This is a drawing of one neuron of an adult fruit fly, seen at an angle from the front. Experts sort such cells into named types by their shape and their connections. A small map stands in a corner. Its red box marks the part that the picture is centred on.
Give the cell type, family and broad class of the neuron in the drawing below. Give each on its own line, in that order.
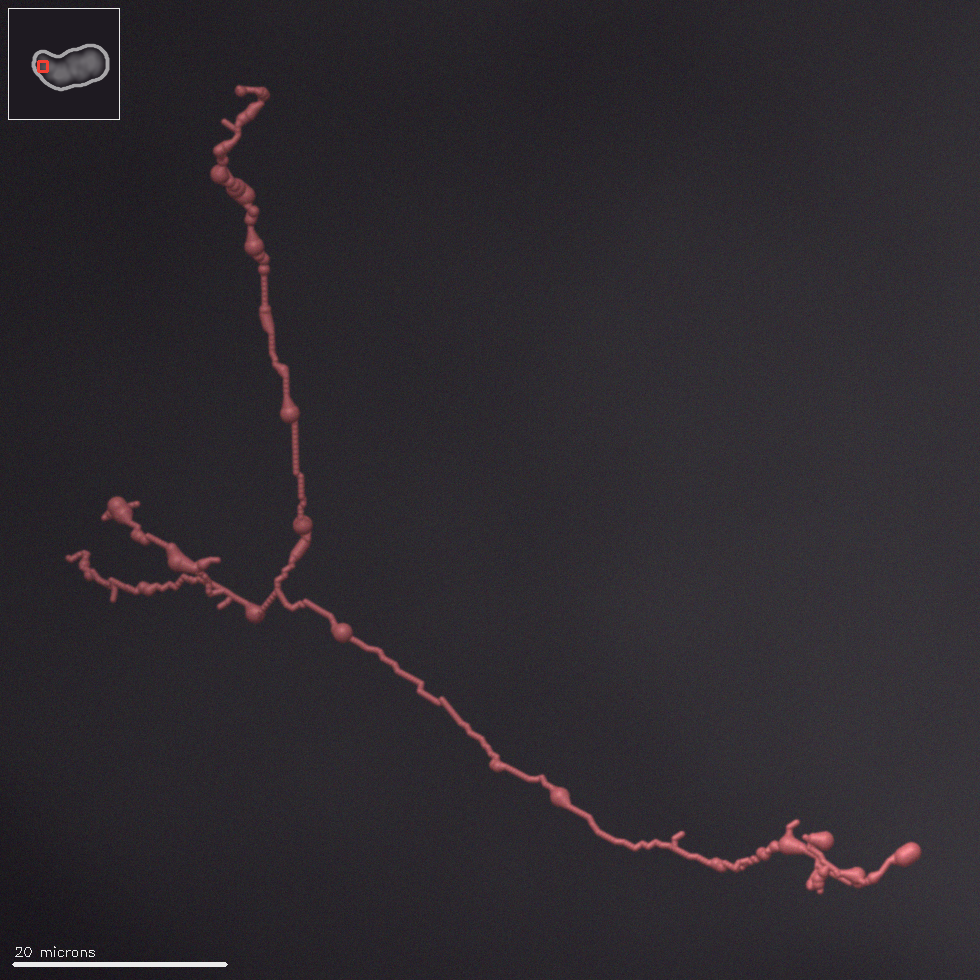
SNpp41
class mechanosensory proprioceptive
sensory neuron entering the nerve cord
